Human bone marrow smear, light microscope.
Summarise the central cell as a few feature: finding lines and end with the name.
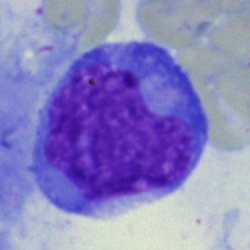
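Nuclear notch: deep, on the upper right side
Nuclear size and position: fills most of the cell, toward the lower left
Chromatin: purple, mottled and patchy rather than smooth
Cytoplasmic granules: none distinct
Name: monocyte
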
